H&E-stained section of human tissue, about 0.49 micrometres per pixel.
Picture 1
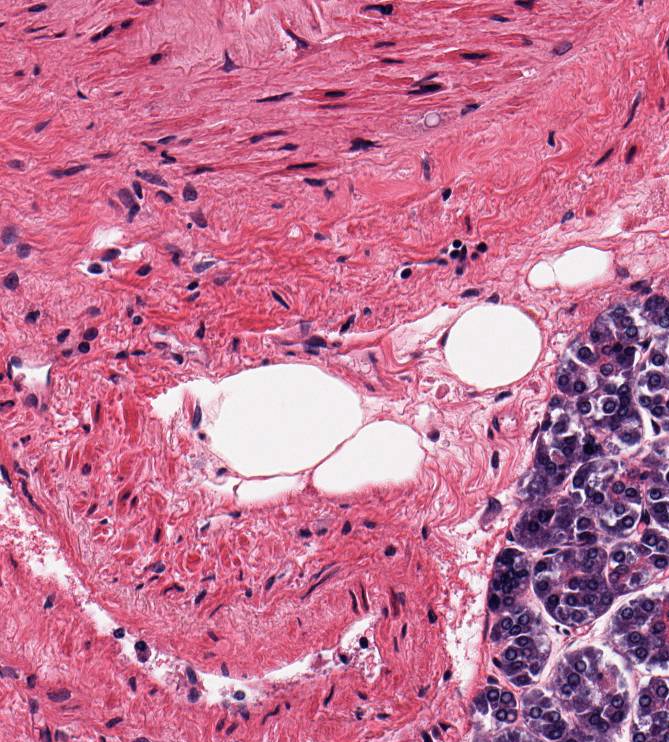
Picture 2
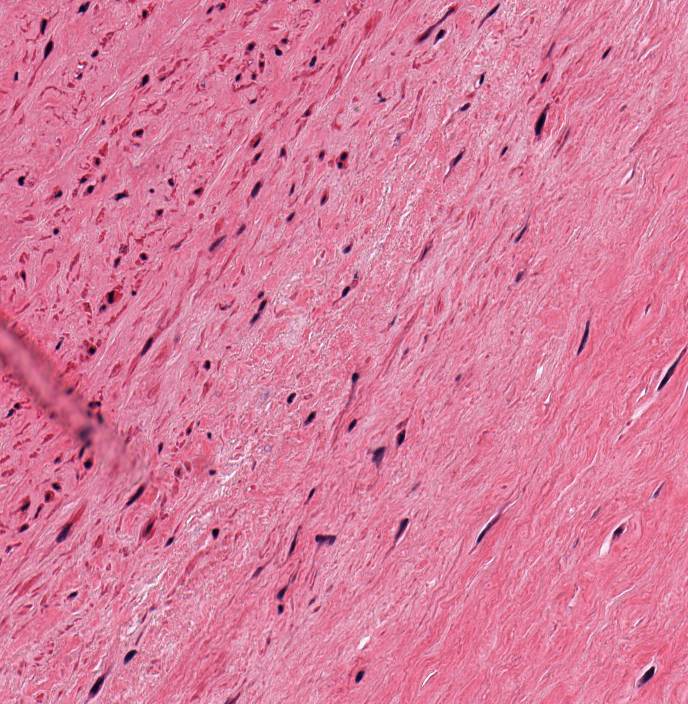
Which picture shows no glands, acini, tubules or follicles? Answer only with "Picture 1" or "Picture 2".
Picture 2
